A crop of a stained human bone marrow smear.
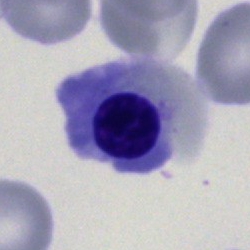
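Erythroblast at the centre of a stained human bone marrow smear. The nucleus lies nearer the lower edge of the cell than the upper, and no nucleolus is visible in it. The cytoplasm is blue-violet, and the left edge of the outline is bumpy and irregular.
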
